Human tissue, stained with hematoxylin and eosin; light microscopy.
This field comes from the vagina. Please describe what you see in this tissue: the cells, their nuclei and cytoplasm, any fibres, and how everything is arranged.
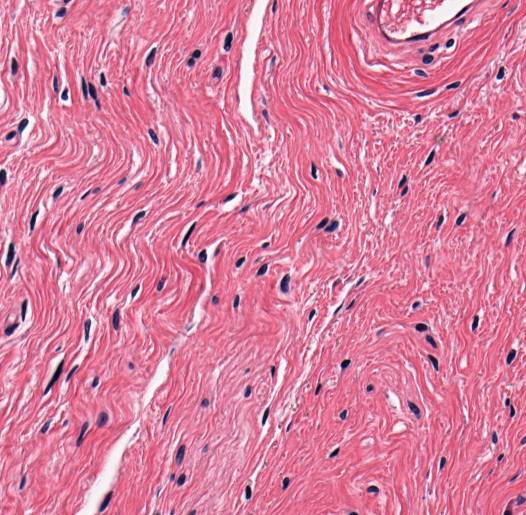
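Field filled throughout by densely packed pink fibres in wavy bundles. Nuclei elongated, spindle-shaped, many with tapered ends. Nuclei dark blue-purple, scattered singly among the fibres. Upper right corner: small vessel lumen ringed by concentrically curving fibres.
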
